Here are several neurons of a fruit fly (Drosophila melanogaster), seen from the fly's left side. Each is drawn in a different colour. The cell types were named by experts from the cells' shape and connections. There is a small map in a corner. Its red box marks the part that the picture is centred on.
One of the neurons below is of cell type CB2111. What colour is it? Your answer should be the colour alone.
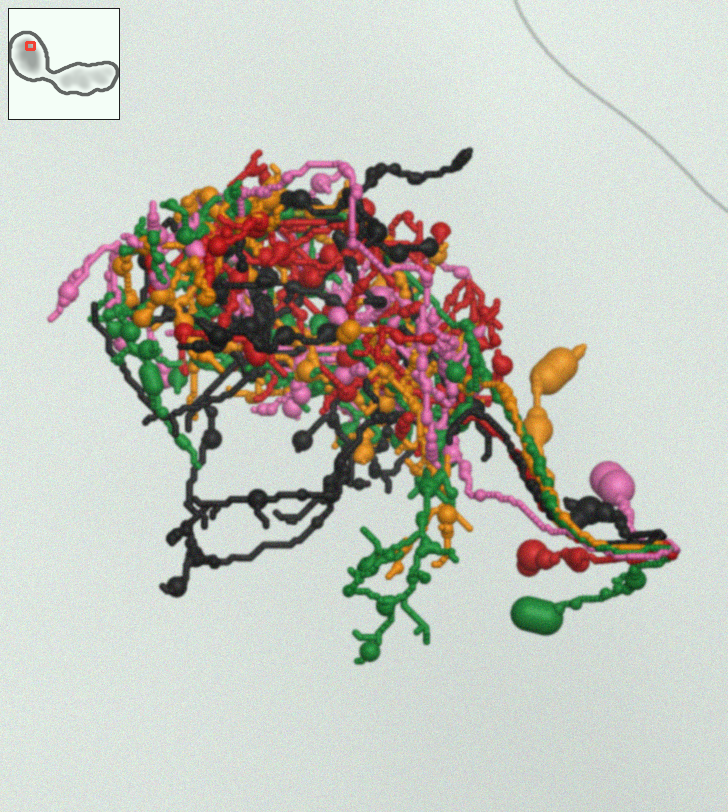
green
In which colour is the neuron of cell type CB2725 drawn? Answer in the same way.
orange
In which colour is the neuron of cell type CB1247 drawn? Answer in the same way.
red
